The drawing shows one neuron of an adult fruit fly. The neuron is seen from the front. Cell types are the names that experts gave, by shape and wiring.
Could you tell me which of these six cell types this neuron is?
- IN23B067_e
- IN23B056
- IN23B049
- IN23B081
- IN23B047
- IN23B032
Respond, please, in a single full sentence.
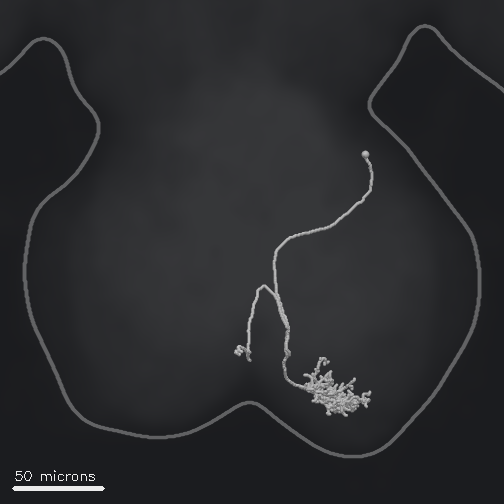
The type of this neuron is the cell type IN23B081.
